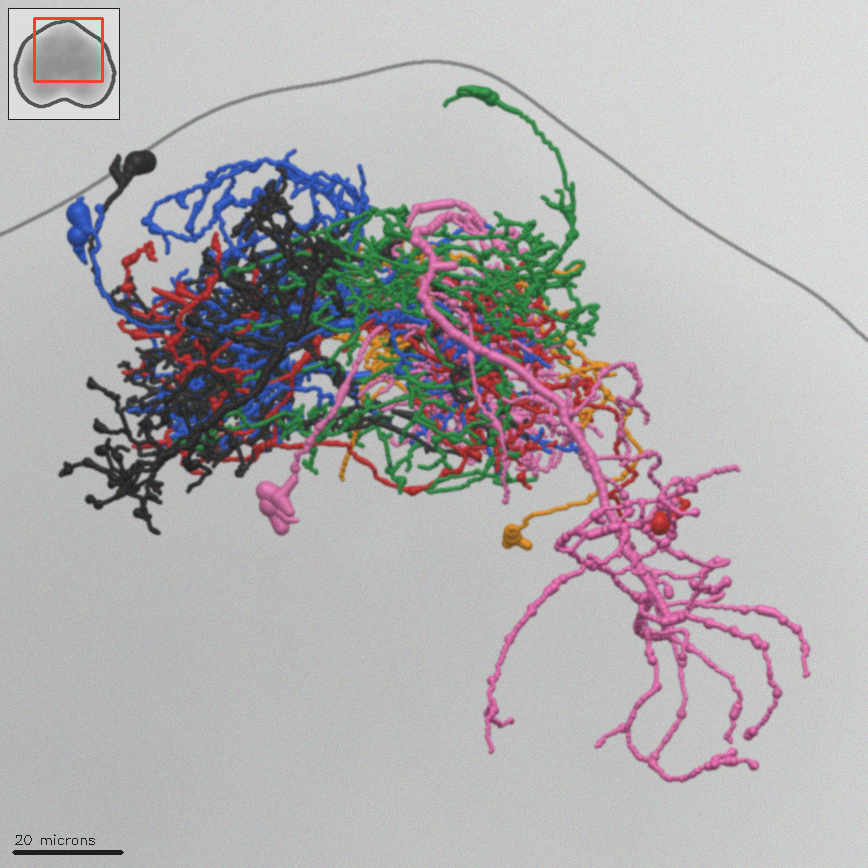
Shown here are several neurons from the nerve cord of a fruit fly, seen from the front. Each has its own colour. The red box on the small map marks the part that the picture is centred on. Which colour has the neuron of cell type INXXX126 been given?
pink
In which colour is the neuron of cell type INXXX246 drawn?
blue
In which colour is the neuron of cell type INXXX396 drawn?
red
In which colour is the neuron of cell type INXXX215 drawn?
black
